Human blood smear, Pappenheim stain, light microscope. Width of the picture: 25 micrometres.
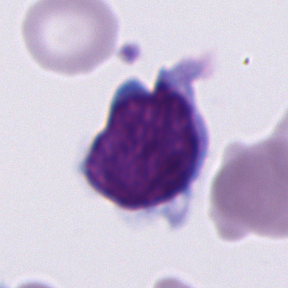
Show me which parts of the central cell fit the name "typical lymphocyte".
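Look at how little cytoplasm there is: the nucleus takes up almost the whole cell. Its outline is irregular, with a notch along the top edge. The chromatin is dense and dark purple right through. There's also a pale, ragged bit of cytoplasm poking out at the upper right. That's what this typical lymphocyte shows.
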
